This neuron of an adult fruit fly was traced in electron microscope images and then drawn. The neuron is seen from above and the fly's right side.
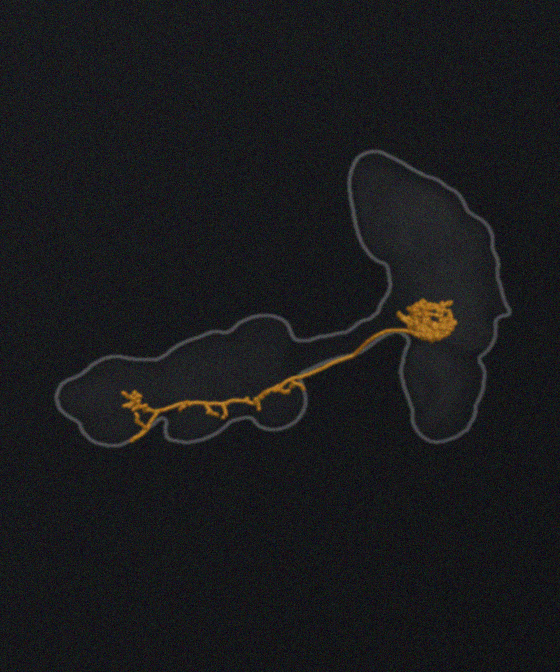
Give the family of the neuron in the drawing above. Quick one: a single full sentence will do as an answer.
The neuron is a member of the DNg family.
